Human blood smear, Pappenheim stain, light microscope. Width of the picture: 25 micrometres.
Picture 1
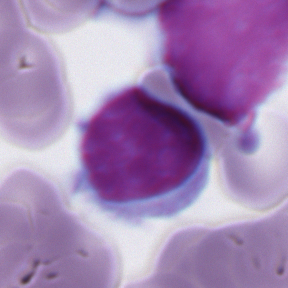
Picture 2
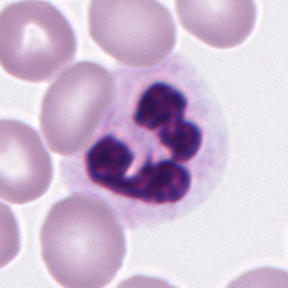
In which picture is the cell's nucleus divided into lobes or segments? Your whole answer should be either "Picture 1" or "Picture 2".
Picture 2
